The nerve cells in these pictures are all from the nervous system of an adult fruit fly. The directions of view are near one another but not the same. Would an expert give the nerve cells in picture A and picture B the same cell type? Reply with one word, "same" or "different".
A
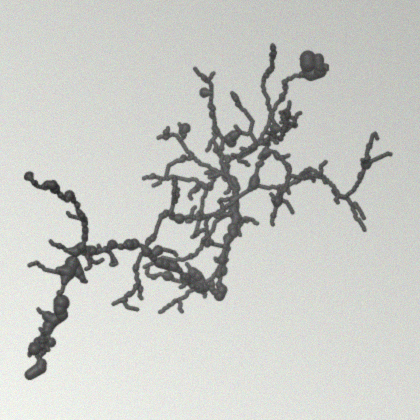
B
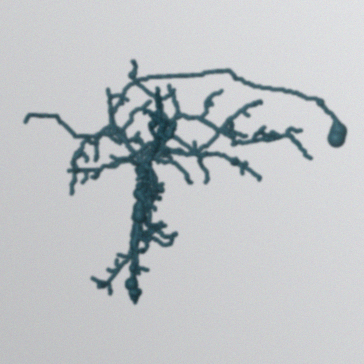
same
